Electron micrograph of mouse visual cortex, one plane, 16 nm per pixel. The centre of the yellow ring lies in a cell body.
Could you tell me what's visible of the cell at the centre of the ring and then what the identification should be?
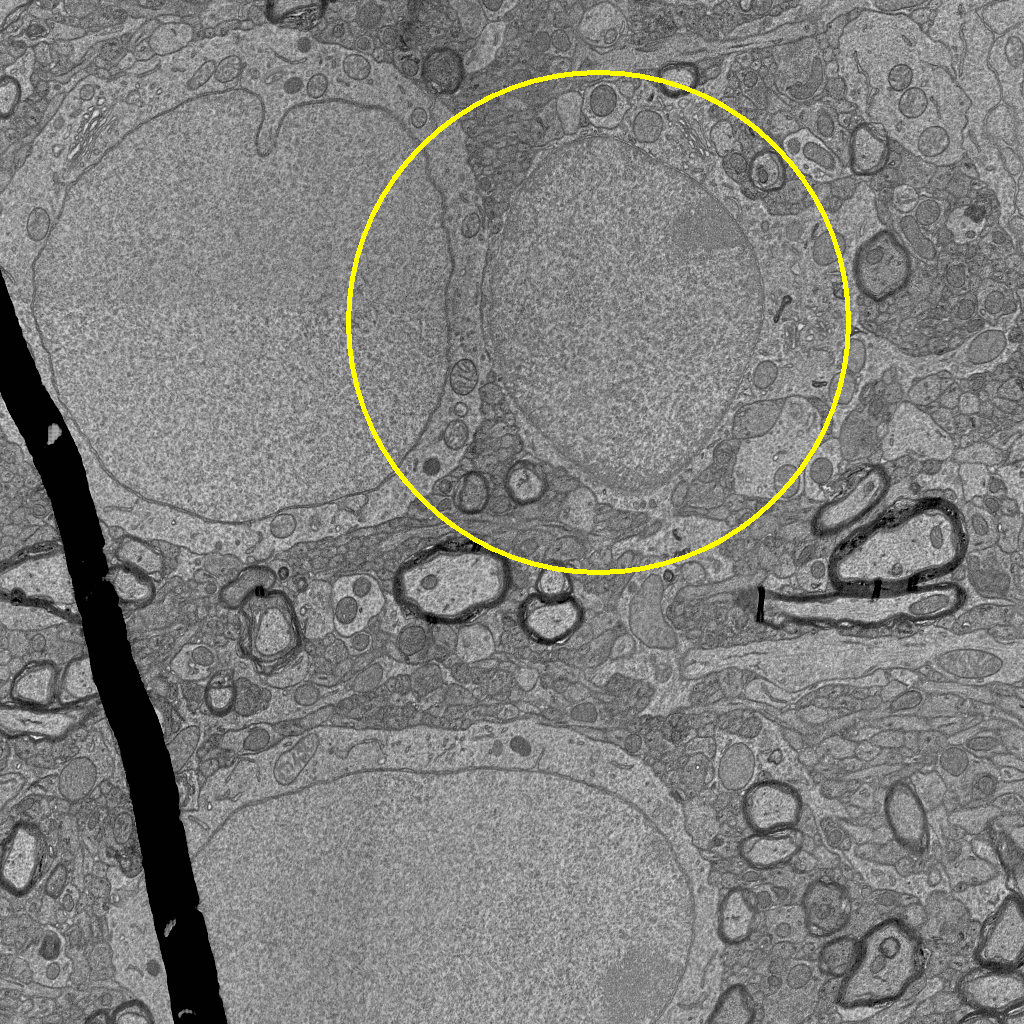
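I see a large oval nucleus, and its whole outline sits inside the ring. The envelope runs smoothly, with no deep folds. The chromatin looks finely granular and evenly spread, without dark clumps along the envelope. There is a darker, smoother patch in the upper right of the nucleus. The cell is an astrocyte.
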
